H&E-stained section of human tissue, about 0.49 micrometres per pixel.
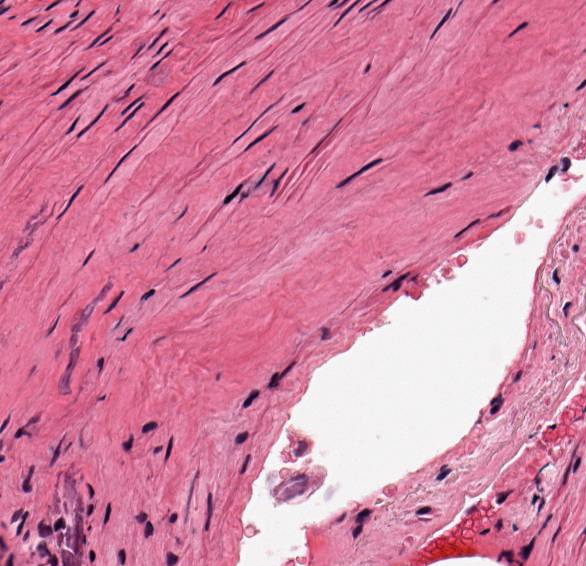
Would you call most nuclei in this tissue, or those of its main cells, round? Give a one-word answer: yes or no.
No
